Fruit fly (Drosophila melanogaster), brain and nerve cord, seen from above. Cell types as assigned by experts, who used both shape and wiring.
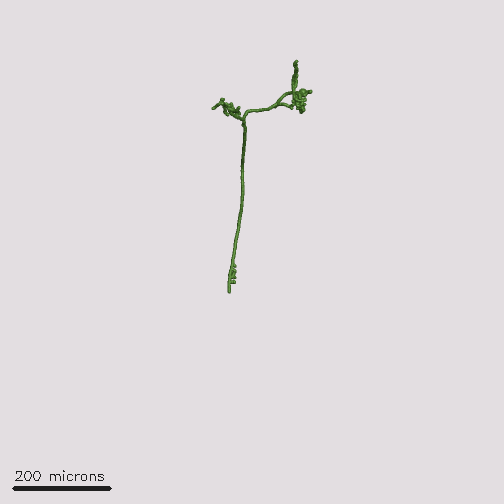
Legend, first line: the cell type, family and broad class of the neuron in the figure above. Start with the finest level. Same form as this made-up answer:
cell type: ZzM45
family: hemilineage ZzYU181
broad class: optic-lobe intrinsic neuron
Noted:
cell type: DNge094
family: hemilineage LB7
broad class: descending neuron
